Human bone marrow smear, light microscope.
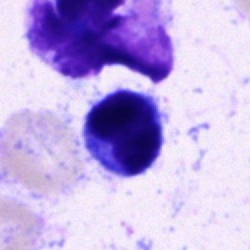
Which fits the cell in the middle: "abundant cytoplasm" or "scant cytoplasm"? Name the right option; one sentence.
What surrounds the nucleus is a narrow rim of cytoplasm.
